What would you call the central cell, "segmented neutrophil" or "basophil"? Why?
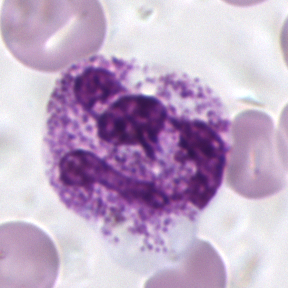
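A segmented neutrophil, I think, rather than a basophil. The nucleus is split into more than two separate lobes of dark purple, coarsely clumped chromatin, and the outlines of those lobes stay clear through the granules.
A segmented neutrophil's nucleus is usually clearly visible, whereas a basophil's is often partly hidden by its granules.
The cytoplasm holds numerous small purple-violet granules.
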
